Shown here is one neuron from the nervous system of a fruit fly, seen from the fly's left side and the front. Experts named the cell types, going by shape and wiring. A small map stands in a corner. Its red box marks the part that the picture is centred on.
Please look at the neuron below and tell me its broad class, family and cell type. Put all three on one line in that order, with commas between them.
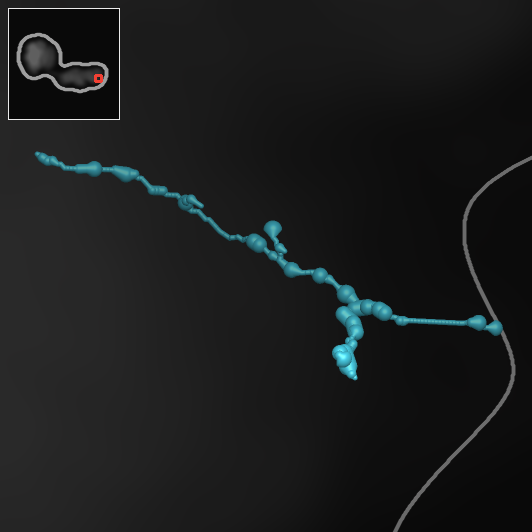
sensory neuron entering the nerve cord, class mechanosensory tactile, SNta39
